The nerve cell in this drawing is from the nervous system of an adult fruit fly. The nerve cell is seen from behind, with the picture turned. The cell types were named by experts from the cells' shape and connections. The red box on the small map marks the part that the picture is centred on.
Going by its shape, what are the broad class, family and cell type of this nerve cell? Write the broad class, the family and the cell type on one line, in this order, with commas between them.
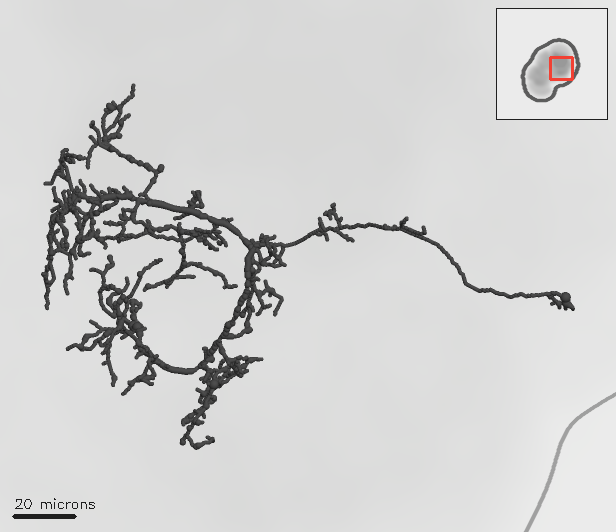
nerve-cord intrinsic neuron, hemilineage 06B, IN06B036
